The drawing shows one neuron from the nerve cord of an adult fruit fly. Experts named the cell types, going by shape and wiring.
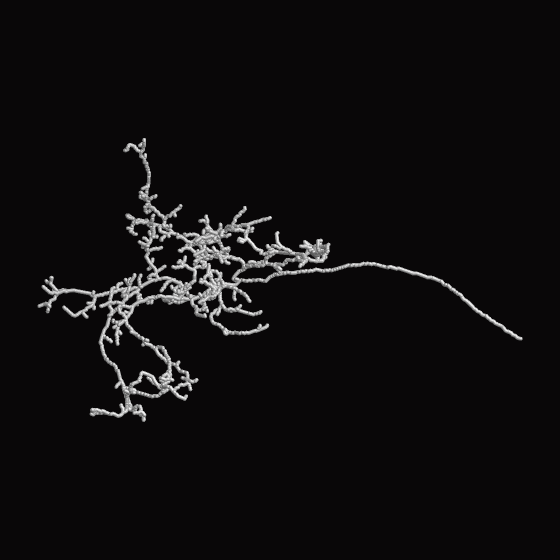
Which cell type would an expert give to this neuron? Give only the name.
MNad30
